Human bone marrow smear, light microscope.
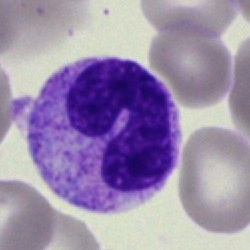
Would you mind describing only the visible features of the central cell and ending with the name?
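The nucleus, positioned toward the upper right of the cell, is deeply indented into a curved, horseshoe-like shape. Its chromatin is dark purple and condensed into coarse clumps. Fine purple granules are distributed throughout the cytoplasm. The cell is a band neutrophil.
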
